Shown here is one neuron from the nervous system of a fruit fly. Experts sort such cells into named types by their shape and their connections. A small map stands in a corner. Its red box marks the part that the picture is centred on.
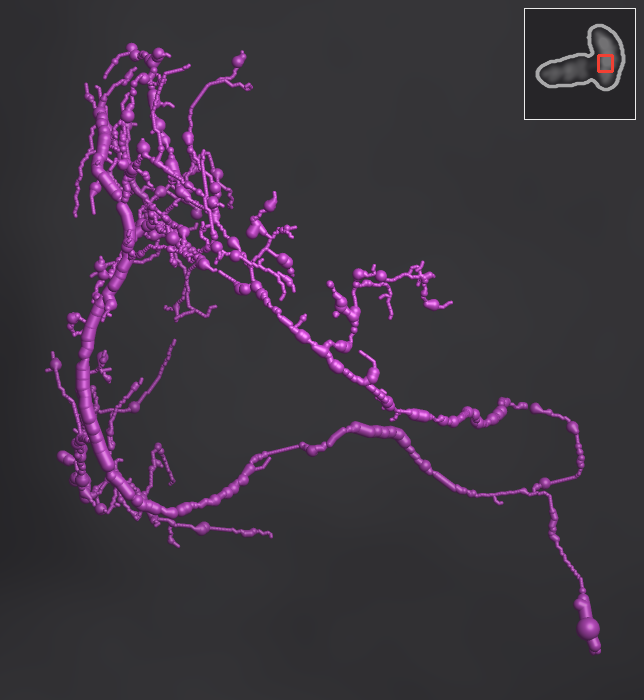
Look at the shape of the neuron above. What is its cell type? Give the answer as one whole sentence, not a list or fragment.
This neuron is typed as SLP221.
